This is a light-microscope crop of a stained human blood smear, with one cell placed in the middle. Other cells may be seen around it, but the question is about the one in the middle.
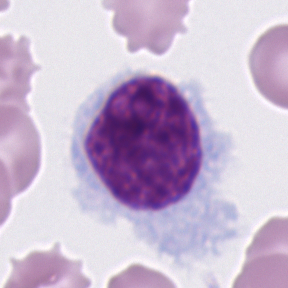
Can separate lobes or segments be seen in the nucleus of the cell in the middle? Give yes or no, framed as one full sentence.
No, in this cell the nucleus is one undivided round, oval or kidney-shaped compact mass.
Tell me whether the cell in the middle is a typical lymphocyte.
no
